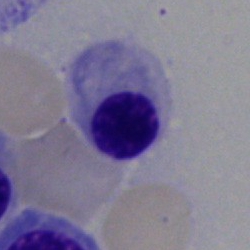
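Erythroblast, the middle cell of this bone marrow smear: its nucleus sits off-centre in the lower part of the cell, with dense, dark purple chromatin and no nucleolus to be seen. The cytoplasm is plentiful, covering more area than the nucleus.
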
